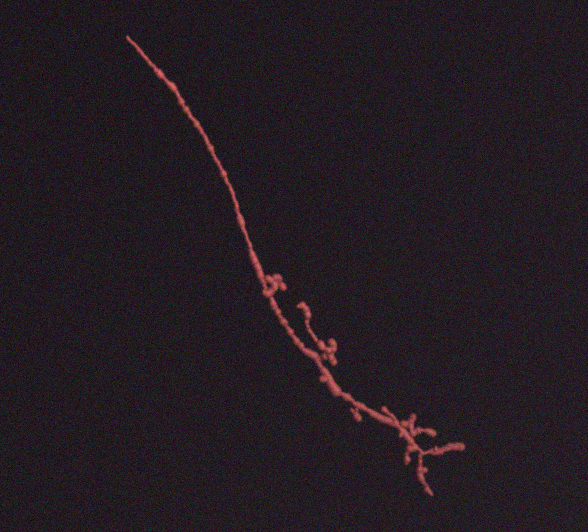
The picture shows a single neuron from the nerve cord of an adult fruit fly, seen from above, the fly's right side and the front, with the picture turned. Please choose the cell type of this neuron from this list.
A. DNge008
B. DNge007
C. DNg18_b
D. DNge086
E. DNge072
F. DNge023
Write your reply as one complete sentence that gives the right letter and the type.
Regarding cell type, the neuron matches DNge072, option E.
